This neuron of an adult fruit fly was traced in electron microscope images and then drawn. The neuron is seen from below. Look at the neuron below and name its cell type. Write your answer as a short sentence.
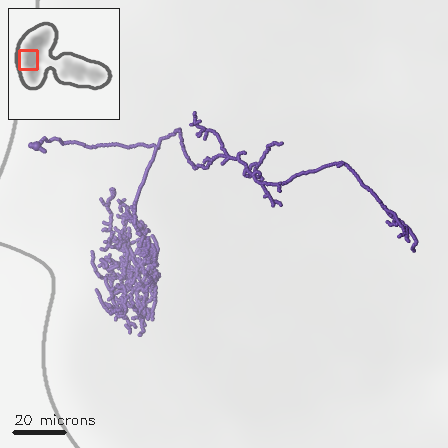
The cell type is AOTU016_b.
